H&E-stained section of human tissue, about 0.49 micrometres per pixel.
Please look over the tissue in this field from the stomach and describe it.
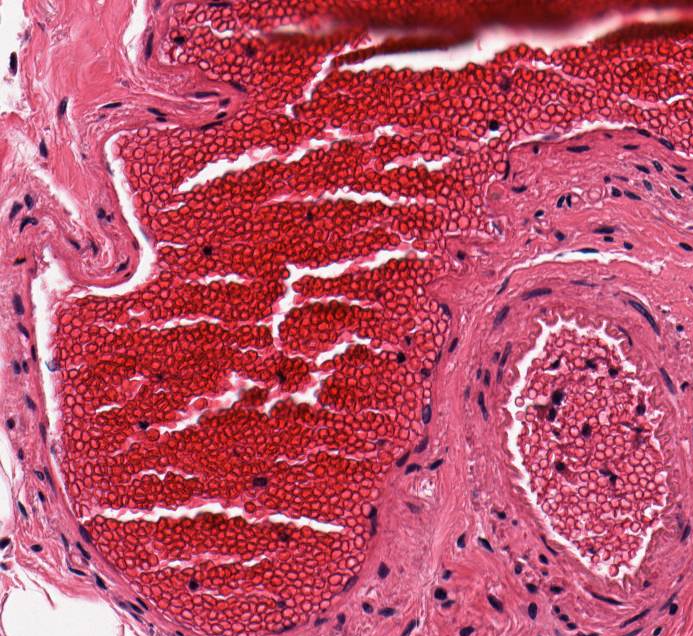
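A large vessel lumen packed with red blood cells fills most of the left and upper field. Its wall is thin against the lumen's width. A smaller lower-right vessel has a thick wall of concentric smooth muscle cells with elongated nuclei. Last, pink fibrous connective tissue with scattered elongated dark nuclei lies around and between both vessels.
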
